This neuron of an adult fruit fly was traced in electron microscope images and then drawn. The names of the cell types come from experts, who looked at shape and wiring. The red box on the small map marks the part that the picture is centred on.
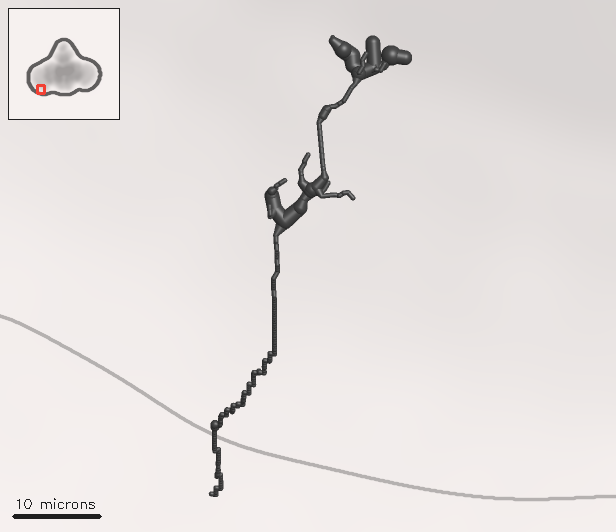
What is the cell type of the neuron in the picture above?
L5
